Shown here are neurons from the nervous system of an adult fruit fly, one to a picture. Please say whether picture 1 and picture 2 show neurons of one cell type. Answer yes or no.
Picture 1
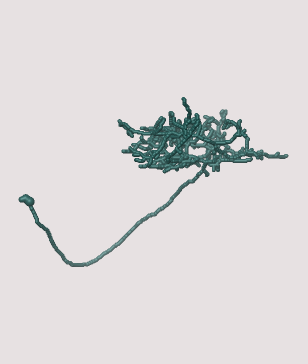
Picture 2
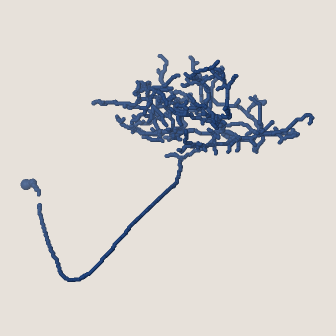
yes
